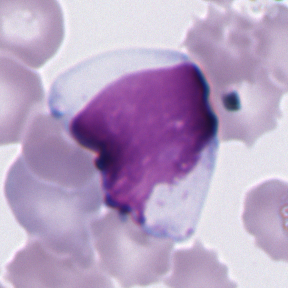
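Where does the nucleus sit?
Right against the upper right edge of the cell.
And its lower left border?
Irregular and notched.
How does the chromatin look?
Mostly fine and evenly purple, with no coarse clumps.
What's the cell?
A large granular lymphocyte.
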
